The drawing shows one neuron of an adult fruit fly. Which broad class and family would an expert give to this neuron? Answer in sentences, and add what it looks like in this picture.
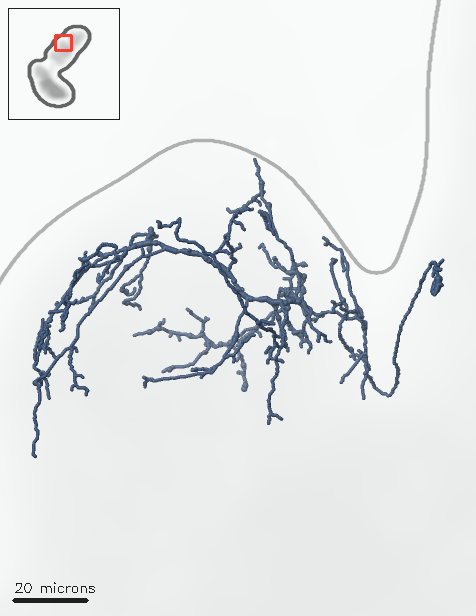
Its broad class is nerve-cord intrinsic neuron. Its family is hemilineage 03A. Its cell body lies on the right of the picture. From left to right in the picture it spans about 110 microns. Dozens of branch ends can be seen.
